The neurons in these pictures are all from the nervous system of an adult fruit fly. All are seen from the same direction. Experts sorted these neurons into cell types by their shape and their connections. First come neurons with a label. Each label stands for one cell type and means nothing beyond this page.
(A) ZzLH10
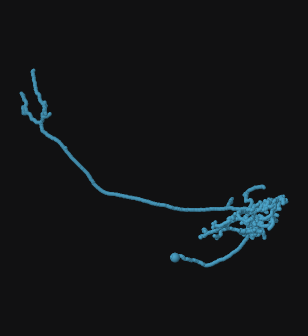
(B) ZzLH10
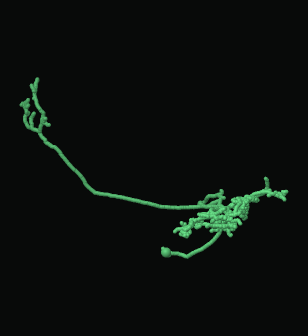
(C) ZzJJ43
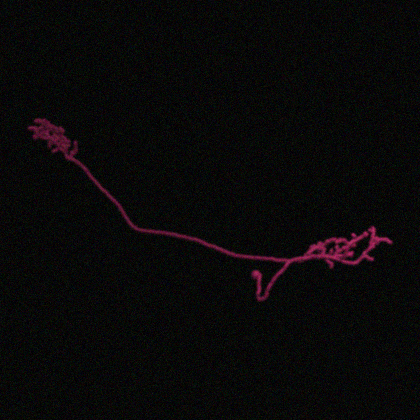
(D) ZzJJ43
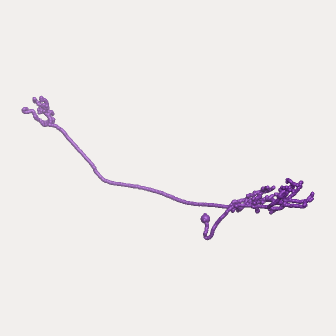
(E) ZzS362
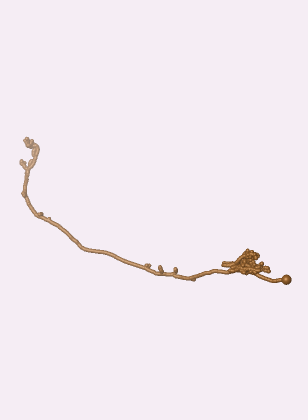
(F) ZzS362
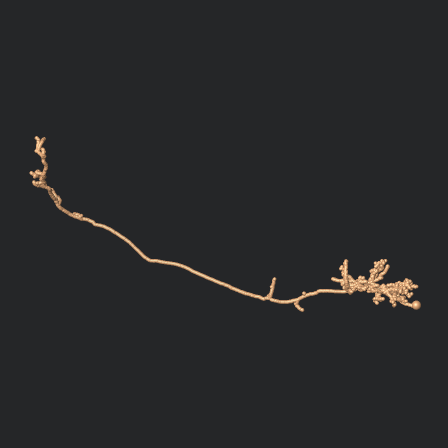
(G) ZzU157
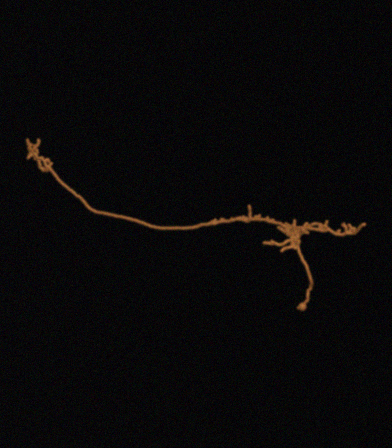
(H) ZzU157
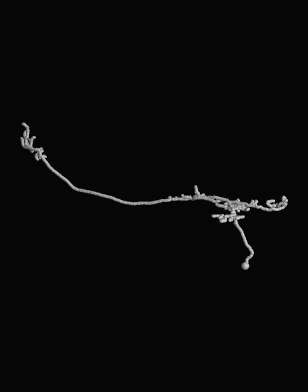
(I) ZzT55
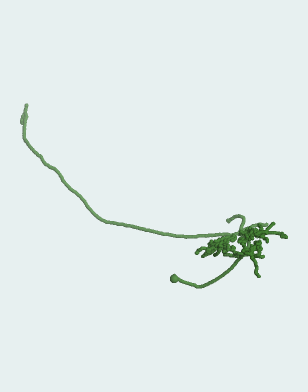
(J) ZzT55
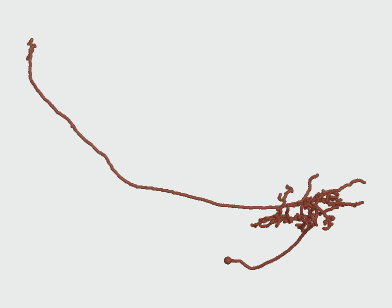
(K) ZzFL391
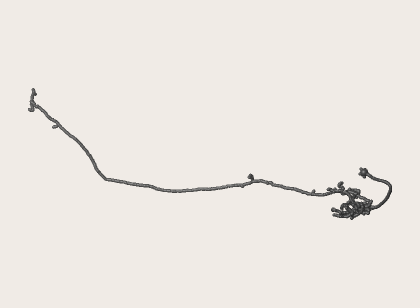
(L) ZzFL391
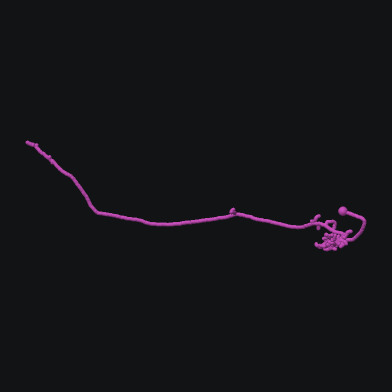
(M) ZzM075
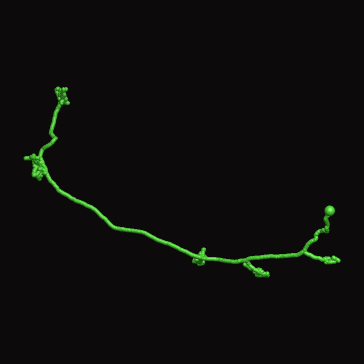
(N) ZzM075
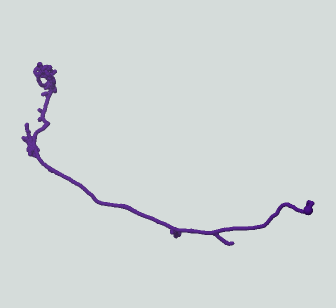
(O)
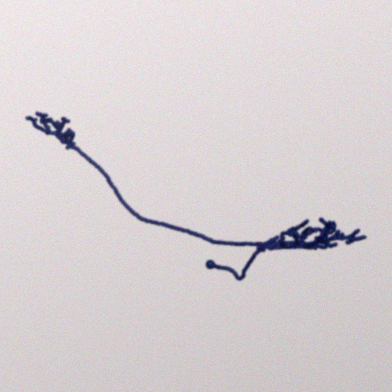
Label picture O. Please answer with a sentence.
It belongs to ZzJJ43.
